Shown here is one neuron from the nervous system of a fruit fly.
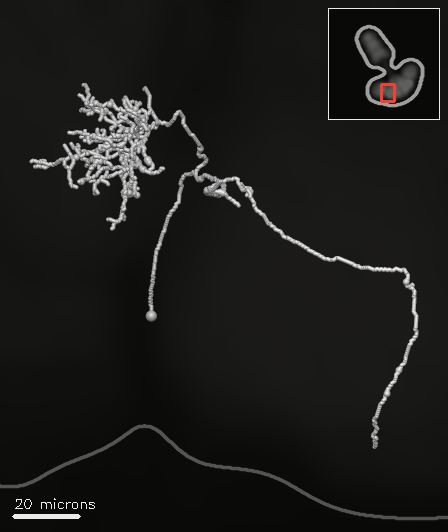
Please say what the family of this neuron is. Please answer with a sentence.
The family is LoVP.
